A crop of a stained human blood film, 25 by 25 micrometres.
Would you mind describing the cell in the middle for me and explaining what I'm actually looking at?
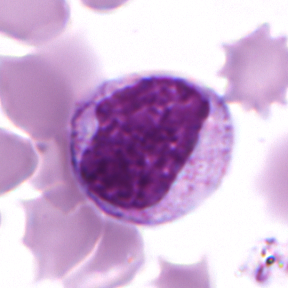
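Start with the outline: it is round and smooth. Now look at the chromatin, which is dark purple and coarsely clumped, with paler gaps between the clumps. The cytoplasm is pale pinkish-lilac, and fine pink-purple granules are scattered through it. Put together, this is a metamyelocyte.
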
